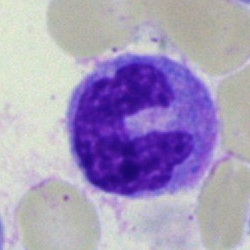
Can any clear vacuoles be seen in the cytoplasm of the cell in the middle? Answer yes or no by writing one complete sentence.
No, there are no vacuoles in the cytoplasm of this cell.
